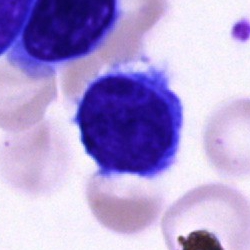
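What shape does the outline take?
Roughly round, though small irregular projections fringe the upper edge.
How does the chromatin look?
Dark purple and dense throughout the nucleus.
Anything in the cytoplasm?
No granules that I can see.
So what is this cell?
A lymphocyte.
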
